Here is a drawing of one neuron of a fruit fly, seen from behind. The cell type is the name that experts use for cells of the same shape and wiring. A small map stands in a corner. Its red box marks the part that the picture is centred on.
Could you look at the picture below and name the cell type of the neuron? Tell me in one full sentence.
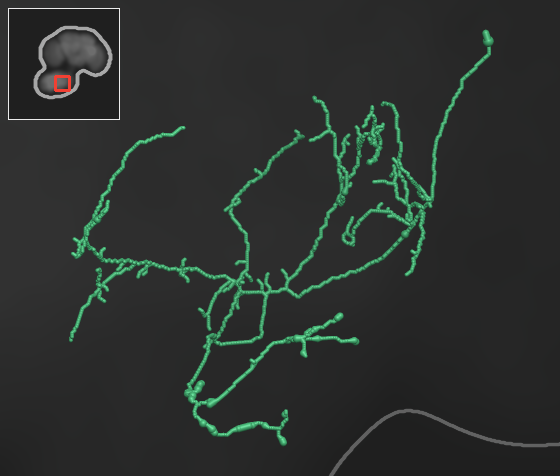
This neuron is included in the cell type IN09A063.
